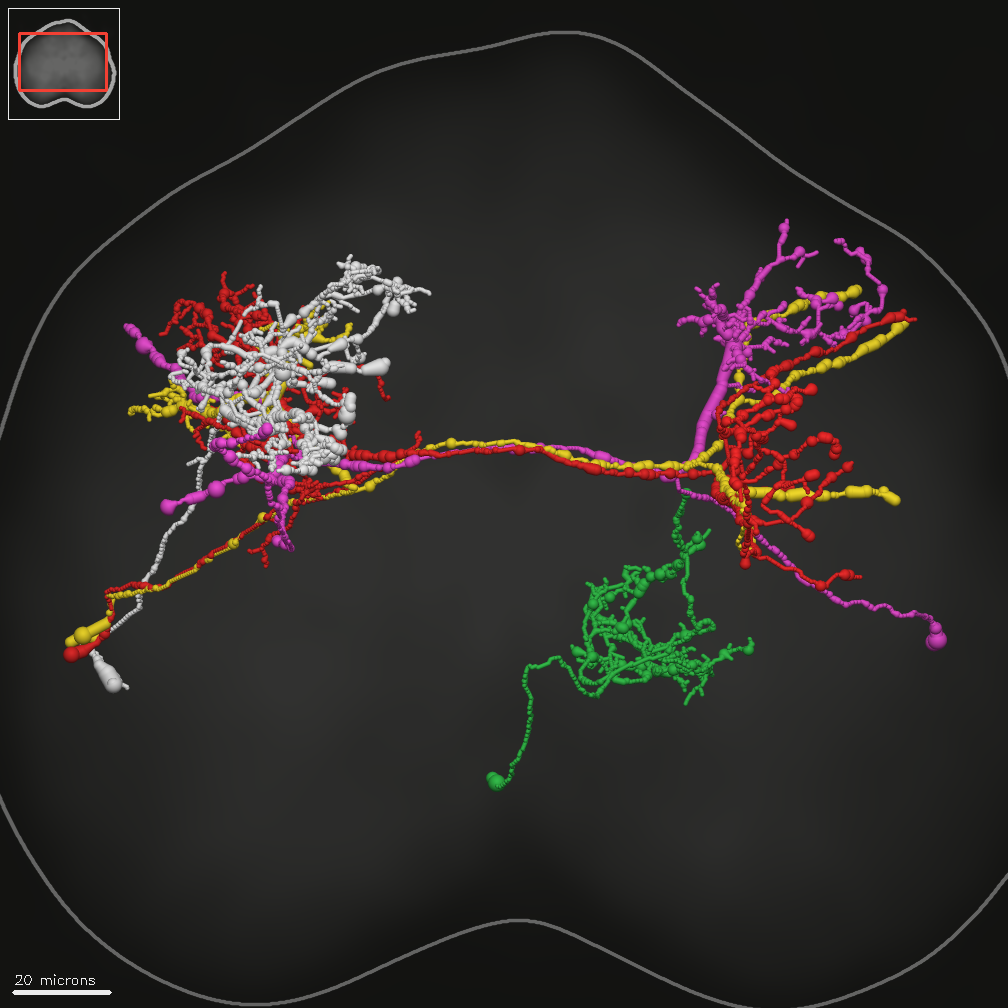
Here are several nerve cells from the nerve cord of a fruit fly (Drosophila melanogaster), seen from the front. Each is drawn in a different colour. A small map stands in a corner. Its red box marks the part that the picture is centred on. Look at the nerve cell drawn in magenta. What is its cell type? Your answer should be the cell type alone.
IN08B082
